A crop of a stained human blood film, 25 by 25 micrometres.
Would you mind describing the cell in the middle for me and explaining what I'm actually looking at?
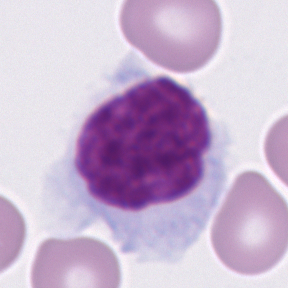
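In this cell the nucleus is positioned toward the top, and most of the cytoplasm lies beneath it. That cytoplasm is pale blue and contains neither pink nor purple granules, nor any vacuoles. This is a hairy cell.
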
